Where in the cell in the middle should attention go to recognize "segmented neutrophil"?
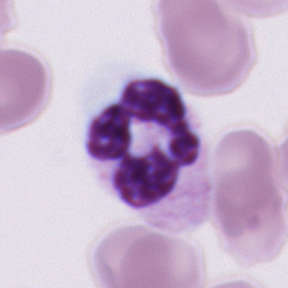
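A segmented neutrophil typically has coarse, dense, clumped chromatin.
Checking that first, the chromatin of this segmented neutrophil is dark purple and coarsely clumped, which fits. Next, the nucleus: its lobes are arranged in a ring around a pale central space. Then the cytoplasm: it is pale pinkish-lilac, with its widest band at the lower right of the nucleus.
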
